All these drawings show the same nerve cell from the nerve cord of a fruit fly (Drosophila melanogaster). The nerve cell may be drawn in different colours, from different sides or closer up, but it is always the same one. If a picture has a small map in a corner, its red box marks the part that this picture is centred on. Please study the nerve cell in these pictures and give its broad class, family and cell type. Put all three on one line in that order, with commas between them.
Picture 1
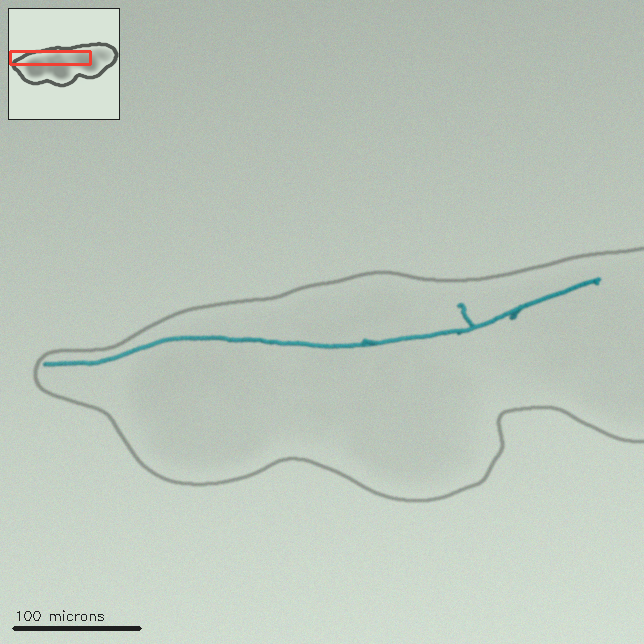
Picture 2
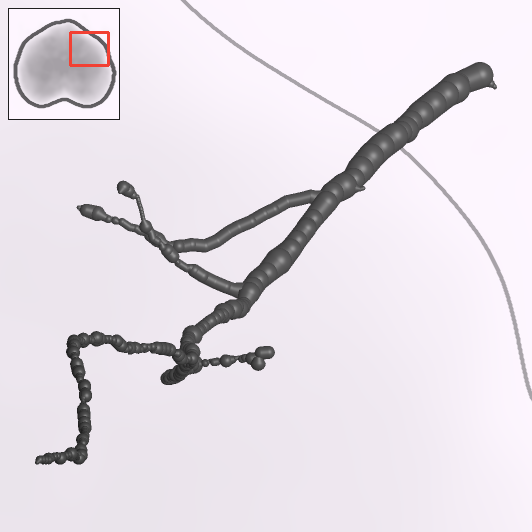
sensory neuron ascending to the brain, class mechanosensory proprioceptive, SApp08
